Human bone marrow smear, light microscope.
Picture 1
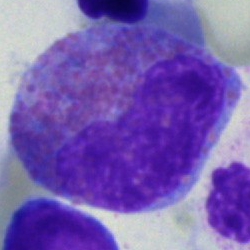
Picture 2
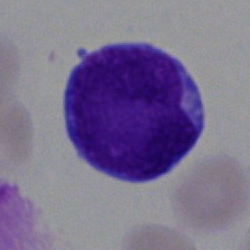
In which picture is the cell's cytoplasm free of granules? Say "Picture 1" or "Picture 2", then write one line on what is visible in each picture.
Picture 2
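What picture 1 shows: Many fine reddish-purple granules are scattered through the cytoplasm.
What picture 2 shows: No distinct granules are seen in the cytoplasm.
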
